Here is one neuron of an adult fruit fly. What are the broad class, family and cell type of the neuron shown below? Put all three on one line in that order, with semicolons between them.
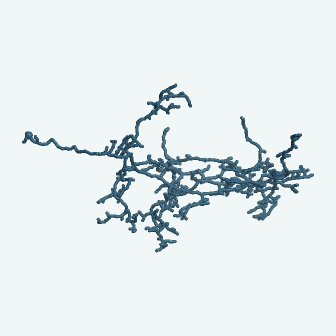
nerve-cord intrinsic neuron; hemilineage 20A.22A; IN20A.22A017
